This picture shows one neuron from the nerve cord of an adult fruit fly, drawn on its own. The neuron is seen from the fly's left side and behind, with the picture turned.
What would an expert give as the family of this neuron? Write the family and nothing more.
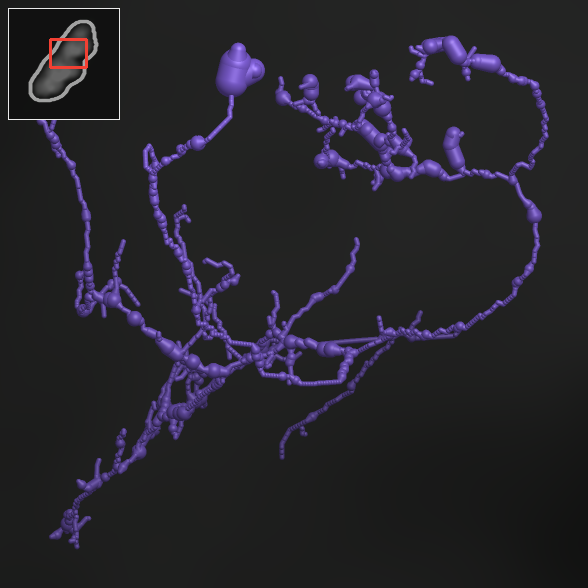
hemilineage 09A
